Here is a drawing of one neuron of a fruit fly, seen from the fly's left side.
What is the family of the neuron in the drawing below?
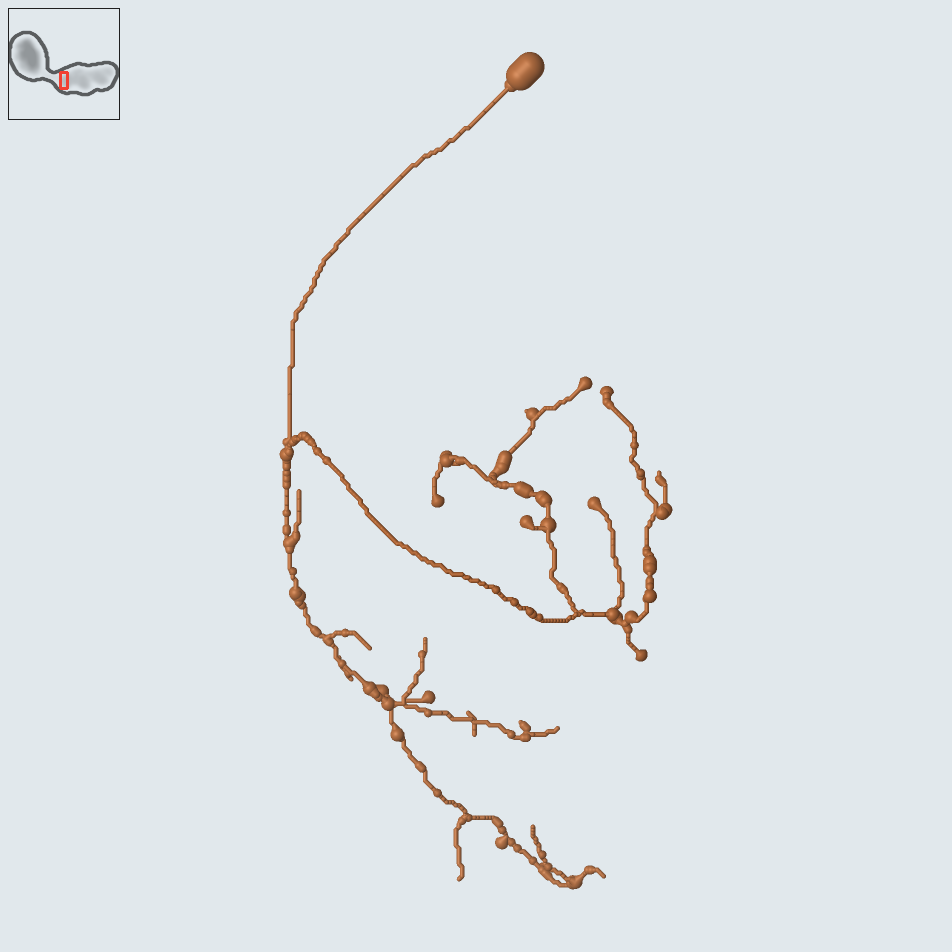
hemilineage 09A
